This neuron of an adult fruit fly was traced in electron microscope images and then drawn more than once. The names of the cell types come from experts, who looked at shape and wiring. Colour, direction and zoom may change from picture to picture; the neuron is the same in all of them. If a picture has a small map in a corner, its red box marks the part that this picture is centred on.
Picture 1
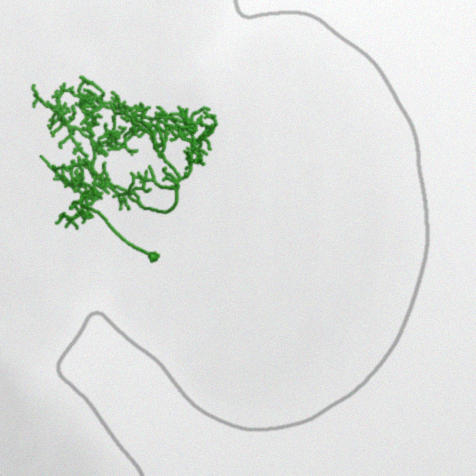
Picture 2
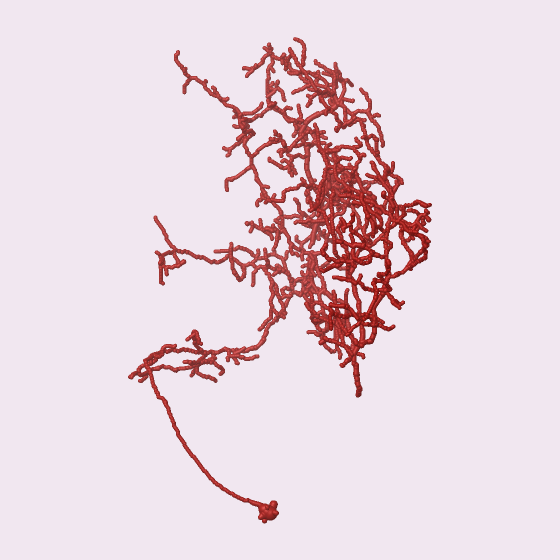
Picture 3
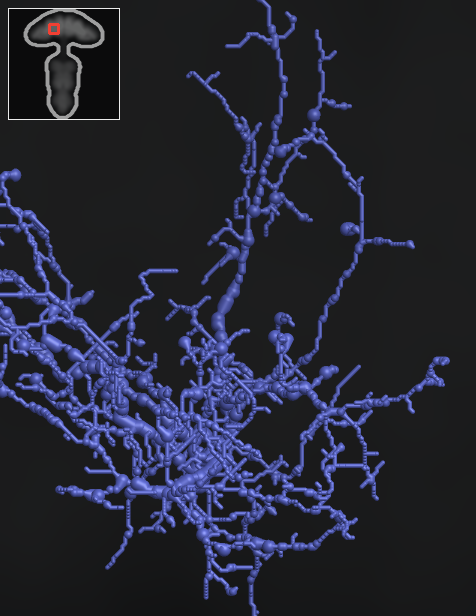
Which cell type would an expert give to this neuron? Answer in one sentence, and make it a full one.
This neuron has been assigned cell type PLP017.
